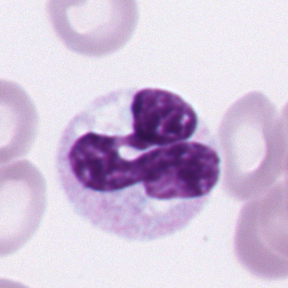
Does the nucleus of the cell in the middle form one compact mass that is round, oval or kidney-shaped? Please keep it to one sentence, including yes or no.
No, into separate lobes the nucleus of the cell is divided.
